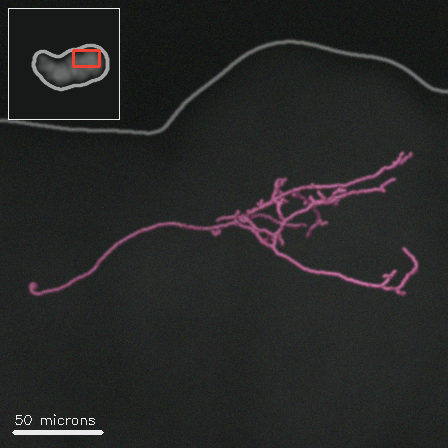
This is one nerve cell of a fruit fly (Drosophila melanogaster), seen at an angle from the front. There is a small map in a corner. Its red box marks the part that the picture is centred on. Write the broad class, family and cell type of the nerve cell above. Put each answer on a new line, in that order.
central-brain intrinsic neuron
hemilineage DM6_posterior
AVLP586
